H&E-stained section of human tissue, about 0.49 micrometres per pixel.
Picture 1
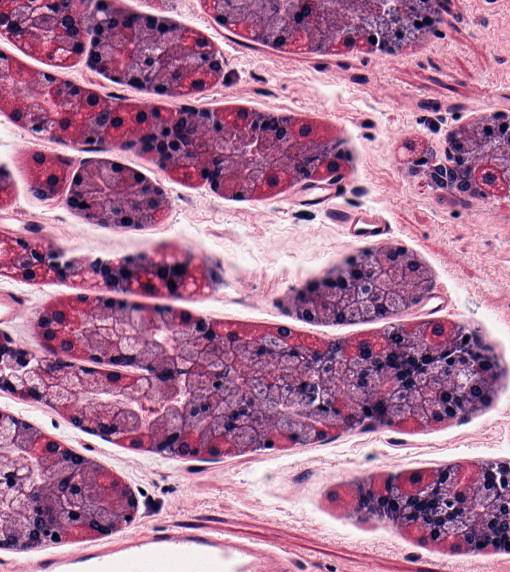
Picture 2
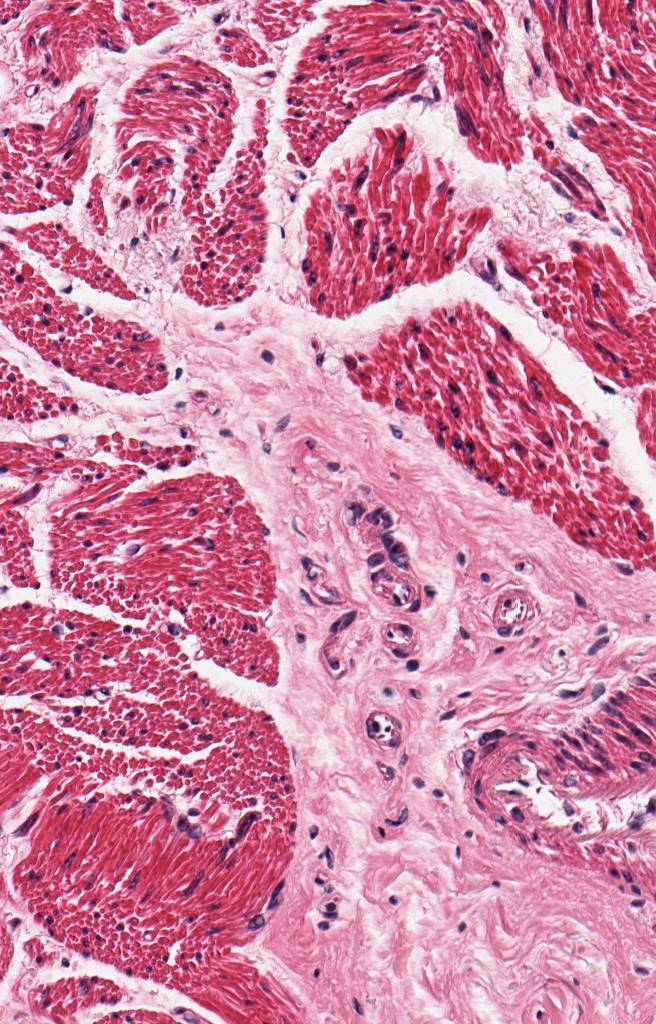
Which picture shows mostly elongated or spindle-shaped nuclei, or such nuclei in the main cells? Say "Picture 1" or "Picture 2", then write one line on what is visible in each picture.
Picture 2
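What picture 1 shows: The nuclei are small, round and darkly stained.
What picture 2 shows: The nuclei within the muscle bundles are small, dark and elongated.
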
